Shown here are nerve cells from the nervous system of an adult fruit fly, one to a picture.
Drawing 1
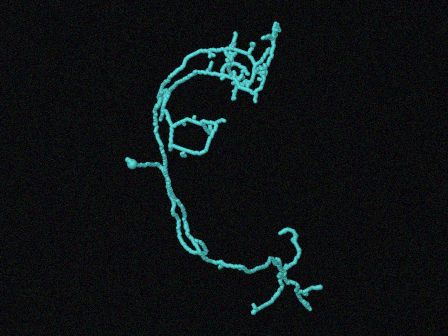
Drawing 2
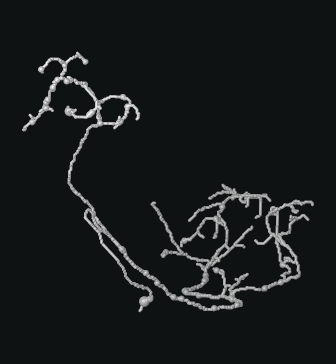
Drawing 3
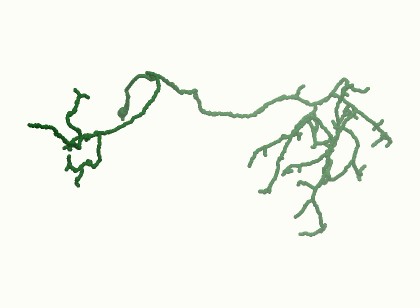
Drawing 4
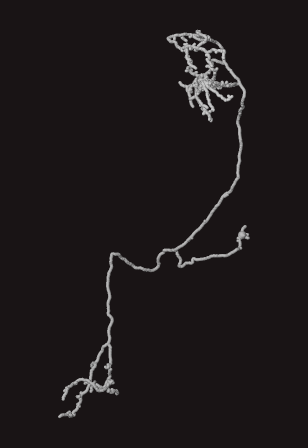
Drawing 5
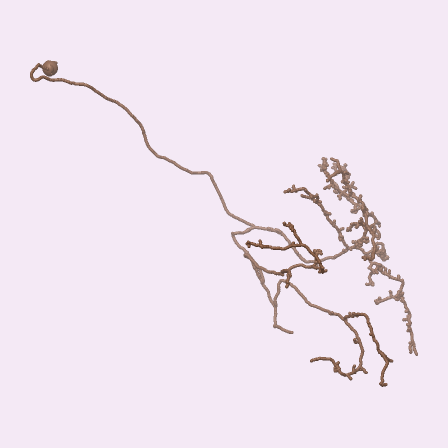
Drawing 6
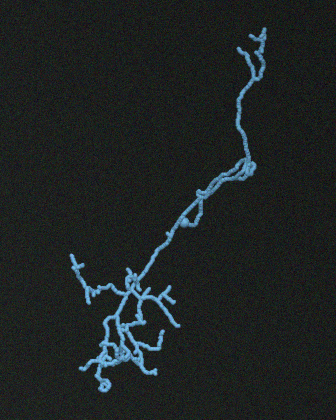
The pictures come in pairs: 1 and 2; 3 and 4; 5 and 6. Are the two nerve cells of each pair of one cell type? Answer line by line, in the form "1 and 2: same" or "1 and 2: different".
1 and 2: same
3 and 4: same
5 and 6: different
